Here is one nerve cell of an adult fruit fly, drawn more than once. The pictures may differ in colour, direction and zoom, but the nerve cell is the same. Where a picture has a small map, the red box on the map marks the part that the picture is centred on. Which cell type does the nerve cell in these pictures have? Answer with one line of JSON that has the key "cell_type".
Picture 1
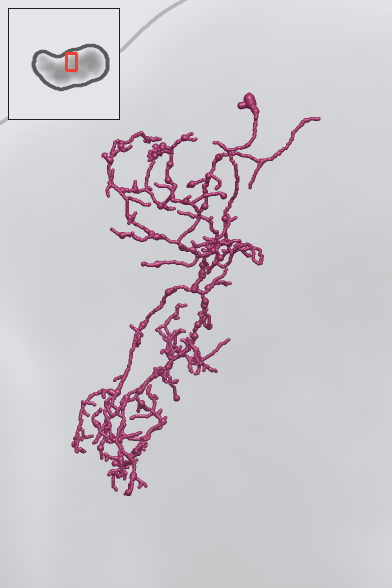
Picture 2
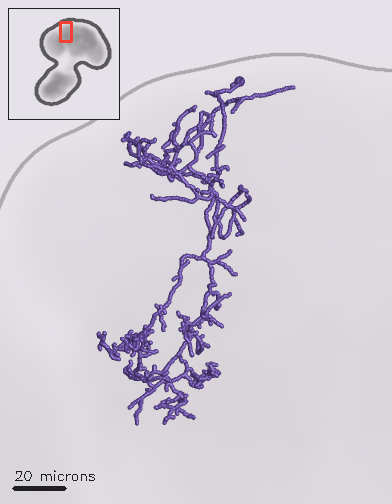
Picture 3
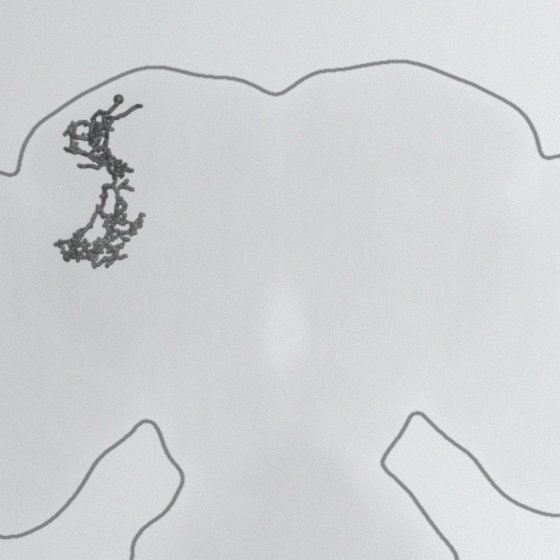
{"cell_type": "CB3218"}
